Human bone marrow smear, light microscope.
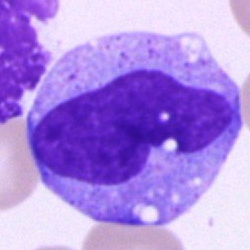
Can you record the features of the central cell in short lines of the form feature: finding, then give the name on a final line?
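Nucleus: irregular and folded, indented on its lower side
Cytoplasm: plentiful, pale greyish blue
Granules: fine, purplish, scattered through the cytoplasm
Vacuoles: several, small and clear, most noticeable near the lower edge
Name: monocyte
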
